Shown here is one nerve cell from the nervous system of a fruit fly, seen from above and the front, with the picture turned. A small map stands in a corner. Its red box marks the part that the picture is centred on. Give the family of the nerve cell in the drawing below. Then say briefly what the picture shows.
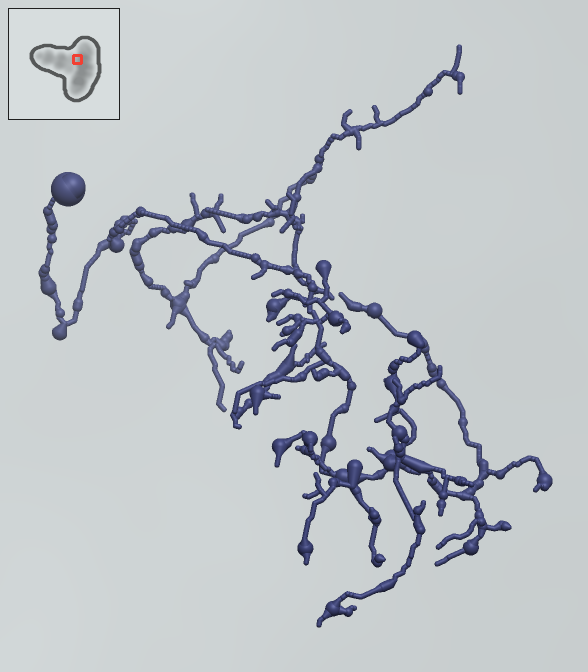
The family is hemilineage LHd2. It is a central-brain intrinsic neuron. Its cell body lies at the upper left of the picture. Dozens of branch ends can be seen.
